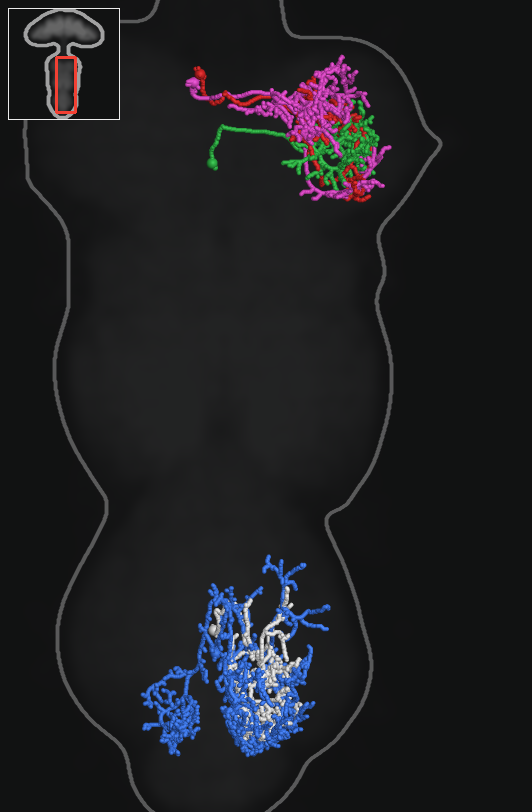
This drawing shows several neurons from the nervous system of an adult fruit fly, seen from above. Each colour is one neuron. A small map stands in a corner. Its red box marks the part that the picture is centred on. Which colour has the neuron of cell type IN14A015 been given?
red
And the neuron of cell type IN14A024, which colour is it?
white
